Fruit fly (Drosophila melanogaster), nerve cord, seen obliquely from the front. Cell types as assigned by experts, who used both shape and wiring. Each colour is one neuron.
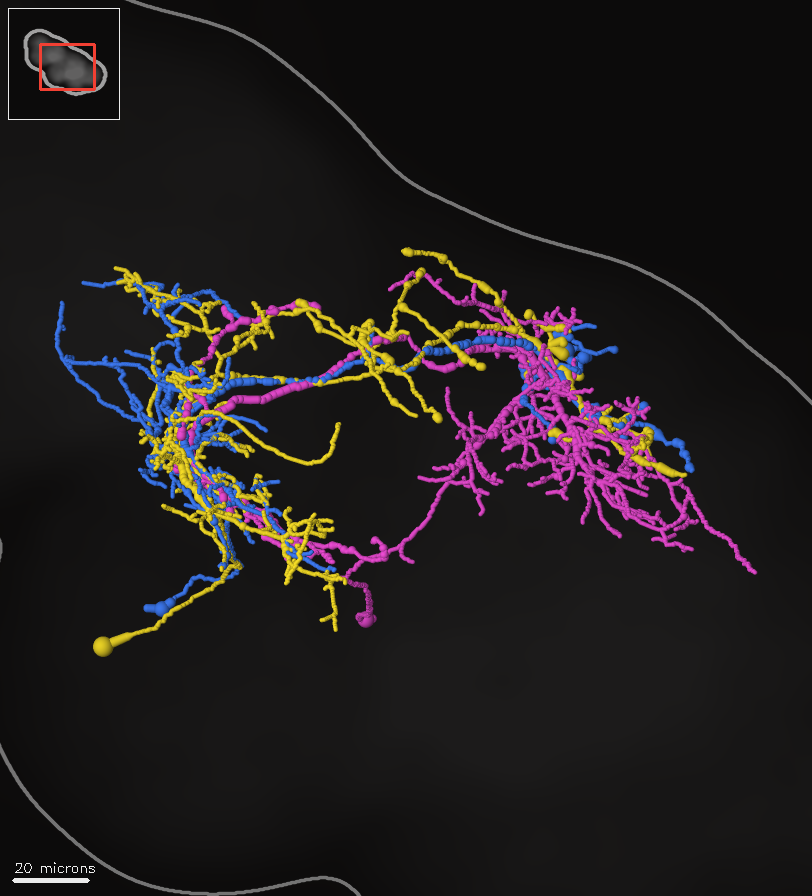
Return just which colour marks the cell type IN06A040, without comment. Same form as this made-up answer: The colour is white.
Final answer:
The colour is blue.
